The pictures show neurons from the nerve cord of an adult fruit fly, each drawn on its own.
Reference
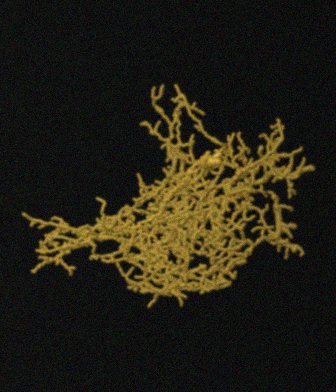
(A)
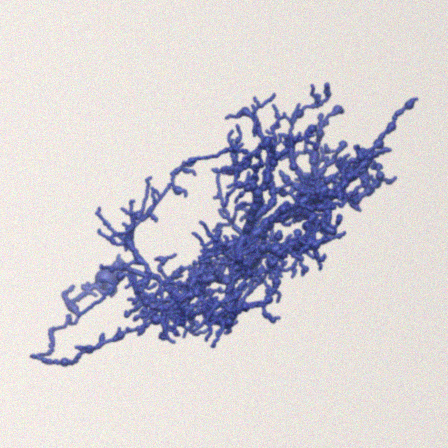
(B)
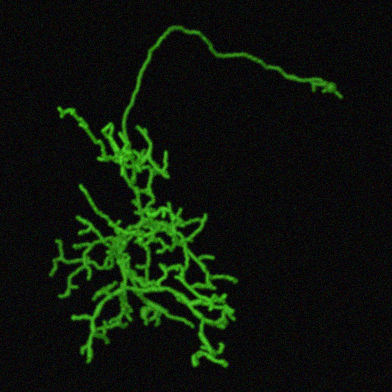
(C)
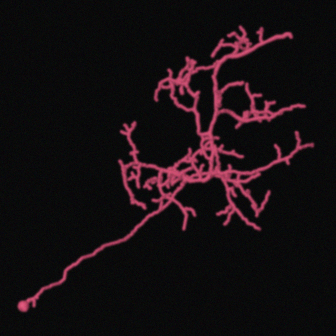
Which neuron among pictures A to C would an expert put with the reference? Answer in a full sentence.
Picture A is of the same cell type.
